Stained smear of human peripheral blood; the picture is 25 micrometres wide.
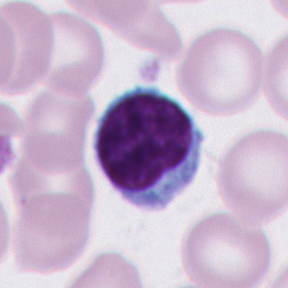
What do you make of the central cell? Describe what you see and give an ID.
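Most of this cell is taken up by the nucleus, in which no nucleoli are visible. The surrounding cytoplasm is pale blue and shows no distinct granules. The cell is a typical lymphocyte.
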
